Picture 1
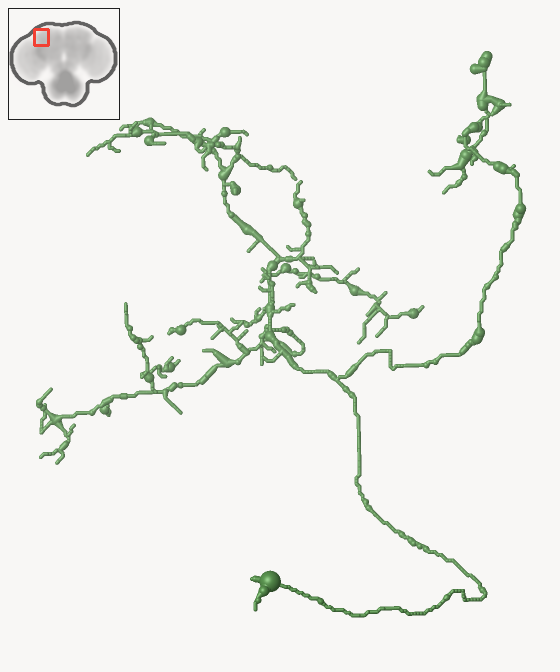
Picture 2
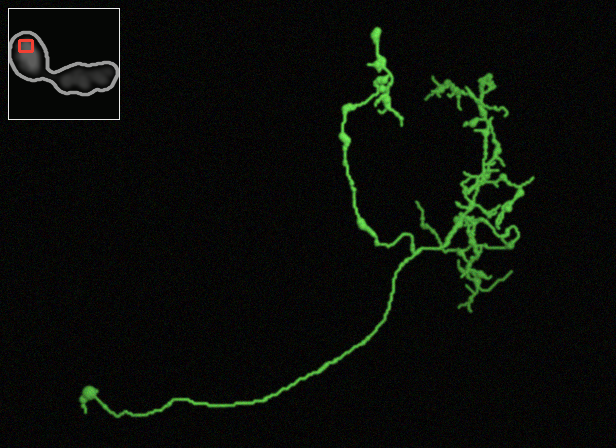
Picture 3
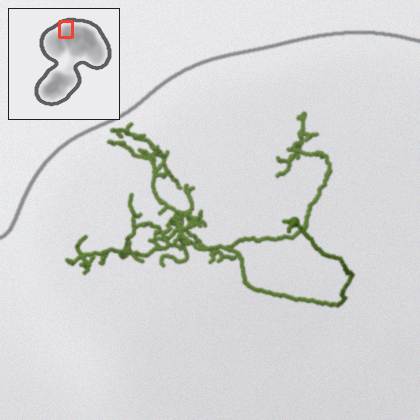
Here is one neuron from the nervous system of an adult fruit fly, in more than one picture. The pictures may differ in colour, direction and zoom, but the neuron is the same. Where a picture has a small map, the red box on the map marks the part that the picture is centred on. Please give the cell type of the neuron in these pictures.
LHAV7a3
